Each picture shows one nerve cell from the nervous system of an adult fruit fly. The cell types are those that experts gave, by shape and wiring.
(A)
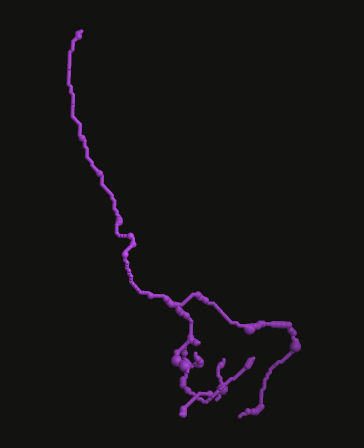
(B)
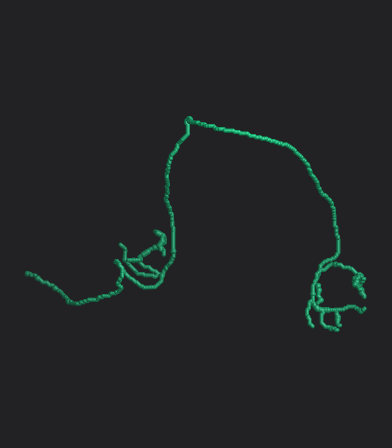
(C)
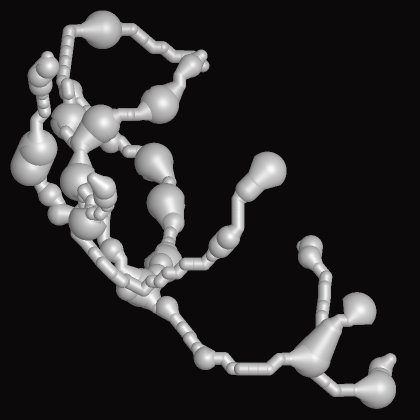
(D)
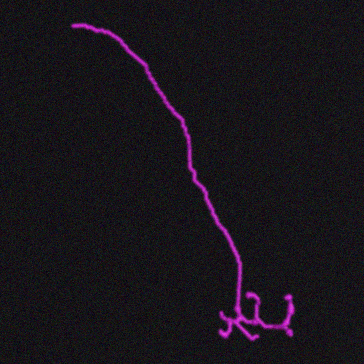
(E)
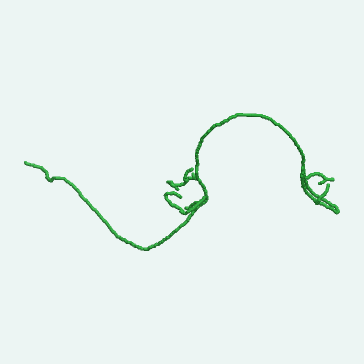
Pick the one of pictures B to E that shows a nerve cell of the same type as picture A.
Picture C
